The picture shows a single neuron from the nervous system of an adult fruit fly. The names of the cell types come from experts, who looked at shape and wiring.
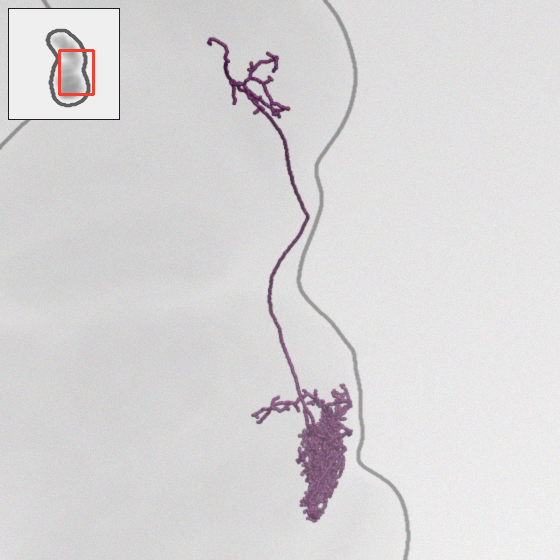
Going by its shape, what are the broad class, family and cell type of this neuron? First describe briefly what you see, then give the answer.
In this view it is more than twice as tall as it is wide. Its broad class is descending neuron. The family is DNge. The cell type is DNge146.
